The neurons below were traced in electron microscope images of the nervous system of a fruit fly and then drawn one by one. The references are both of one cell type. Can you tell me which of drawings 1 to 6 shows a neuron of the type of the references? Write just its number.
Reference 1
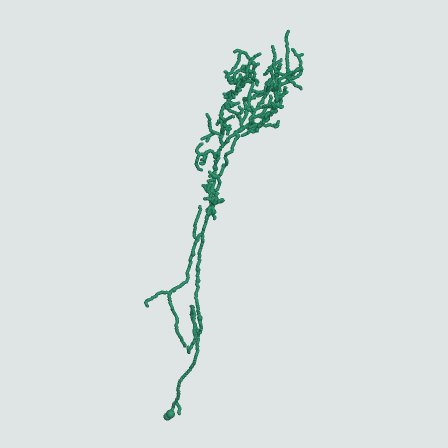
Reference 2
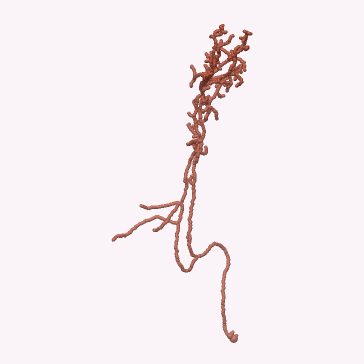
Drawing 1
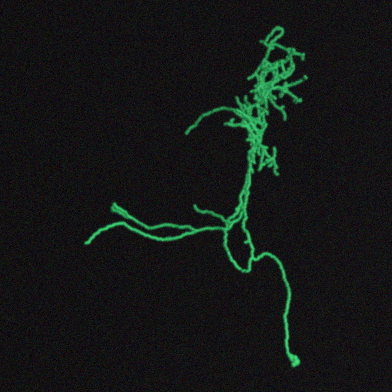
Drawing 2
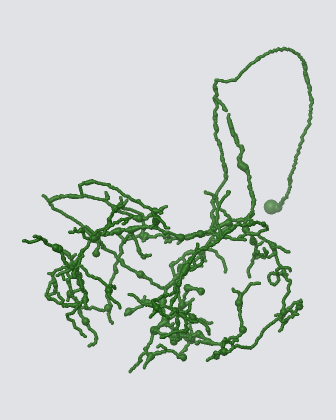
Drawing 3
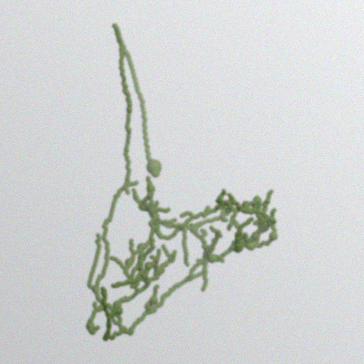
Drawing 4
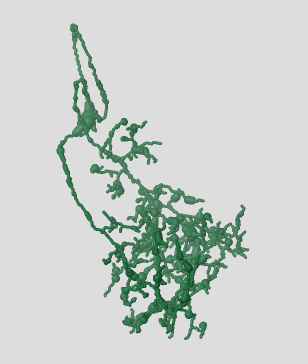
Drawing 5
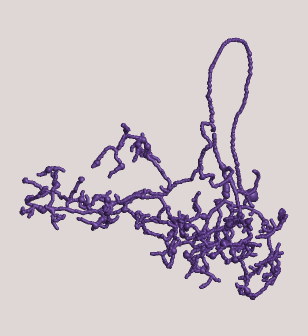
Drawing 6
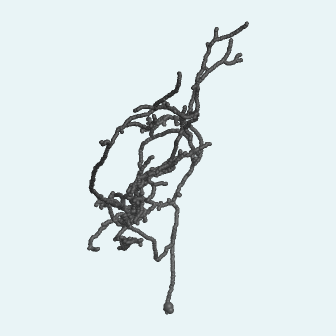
1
